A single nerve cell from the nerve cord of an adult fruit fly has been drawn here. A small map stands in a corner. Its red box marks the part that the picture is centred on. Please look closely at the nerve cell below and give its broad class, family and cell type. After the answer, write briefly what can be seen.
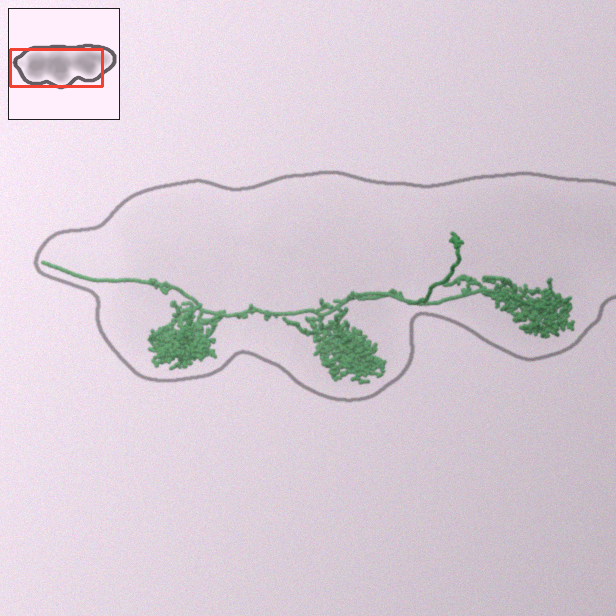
It is an ascending neuron. Its family is hemilineage 17A. The cell type is AN17A002. In this view it is more than twice as wide as it is tall.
